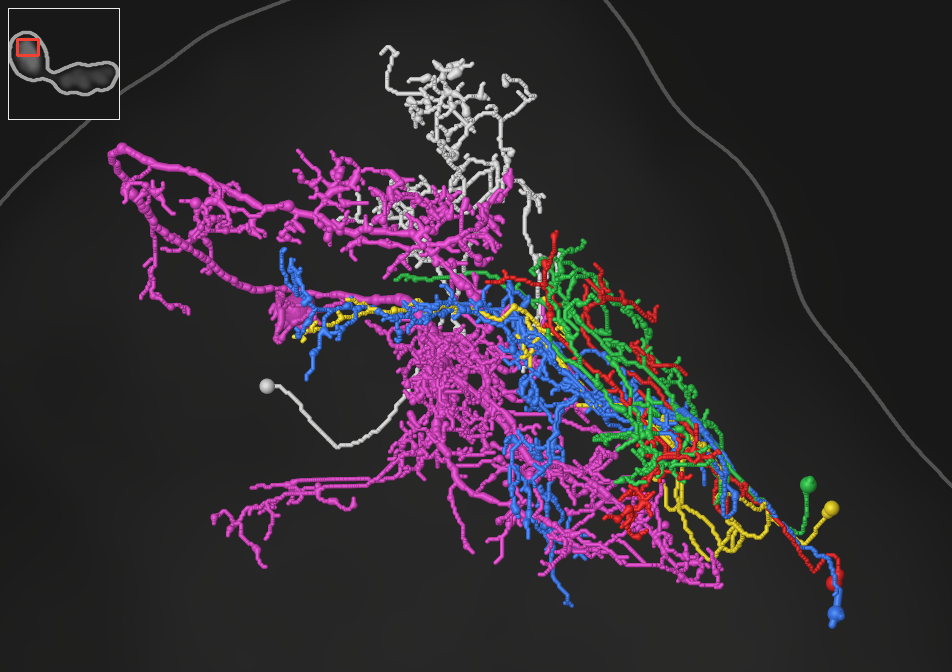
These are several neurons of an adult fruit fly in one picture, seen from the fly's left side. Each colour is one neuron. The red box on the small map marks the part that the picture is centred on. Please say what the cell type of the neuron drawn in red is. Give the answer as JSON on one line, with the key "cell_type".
{"cell_type": "CB2229"}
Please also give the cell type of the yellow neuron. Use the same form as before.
{"cell_type": "CL355"}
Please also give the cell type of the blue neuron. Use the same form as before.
{"cell_type": "CL354"}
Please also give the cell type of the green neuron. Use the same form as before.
{"cell_type": "CL353"}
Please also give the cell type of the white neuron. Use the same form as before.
{"cell_type": "SLP178"}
